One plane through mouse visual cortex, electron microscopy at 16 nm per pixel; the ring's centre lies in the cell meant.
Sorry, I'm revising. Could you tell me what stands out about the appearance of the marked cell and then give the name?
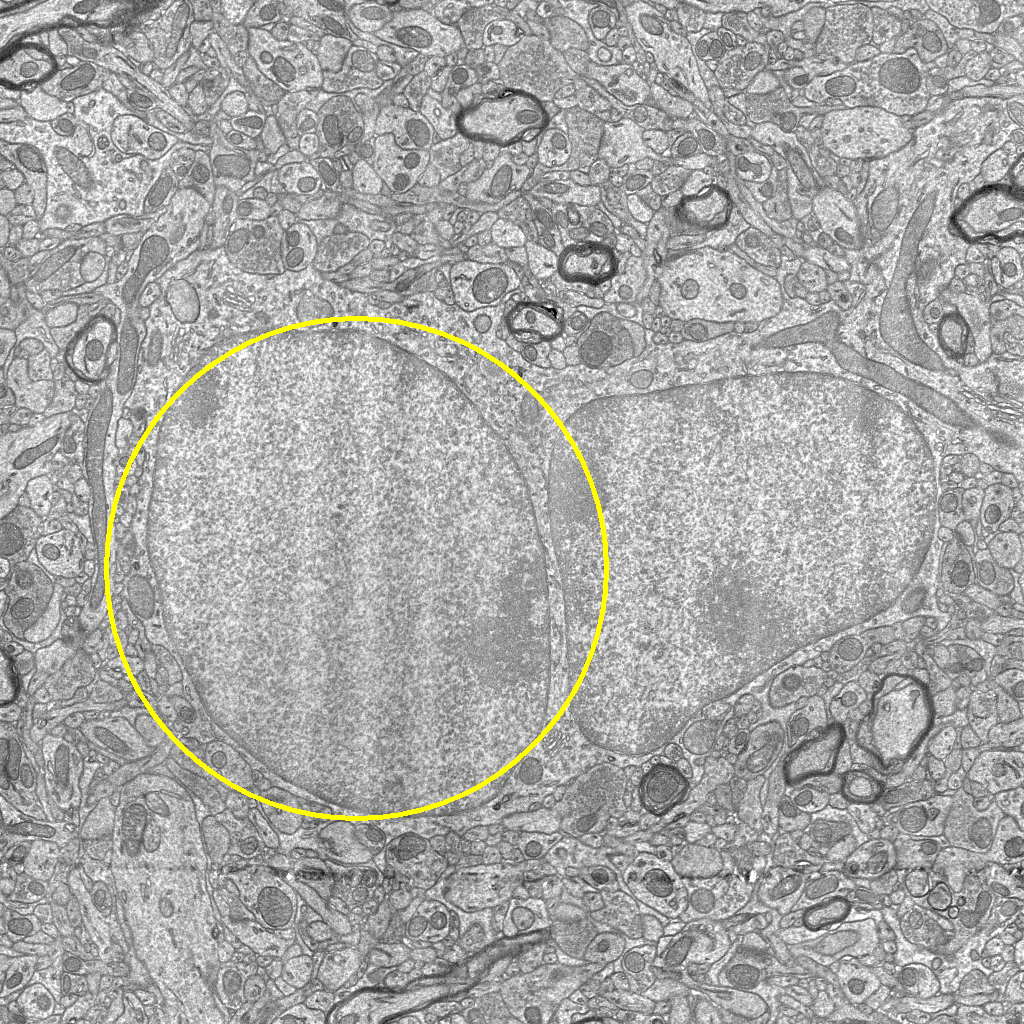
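The nucleus is oval, its long axis running roughly from top to bottom. It lies entirely within the ring and nearly fills it. The nuclear envelope runs smoothly, lacking deep folds. Fine-grained chromatin is distributed fairly evenly throughout. This cell is an astrocyte.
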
